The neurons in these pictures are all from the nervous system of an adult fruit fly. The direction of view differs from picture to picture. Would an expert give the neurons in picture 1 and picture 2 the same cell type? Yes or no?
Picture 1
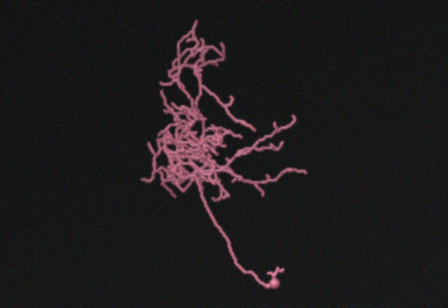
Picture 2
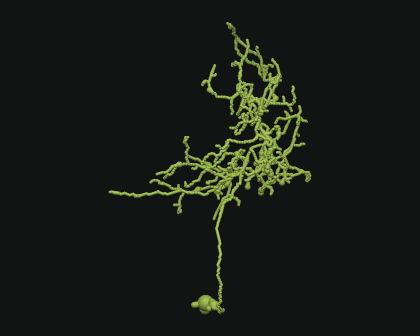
yes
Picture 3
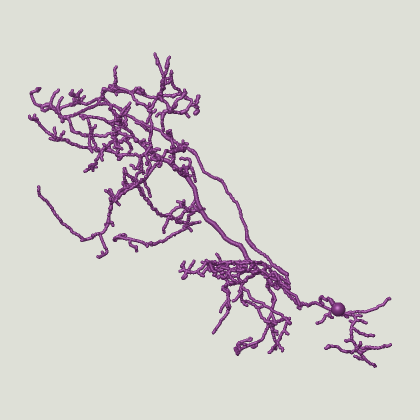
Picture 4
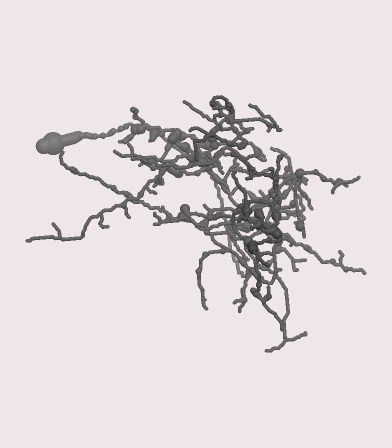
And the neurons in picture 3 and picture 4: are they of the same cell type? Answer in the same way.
no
